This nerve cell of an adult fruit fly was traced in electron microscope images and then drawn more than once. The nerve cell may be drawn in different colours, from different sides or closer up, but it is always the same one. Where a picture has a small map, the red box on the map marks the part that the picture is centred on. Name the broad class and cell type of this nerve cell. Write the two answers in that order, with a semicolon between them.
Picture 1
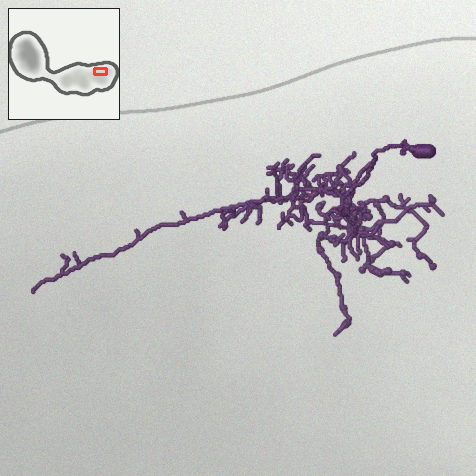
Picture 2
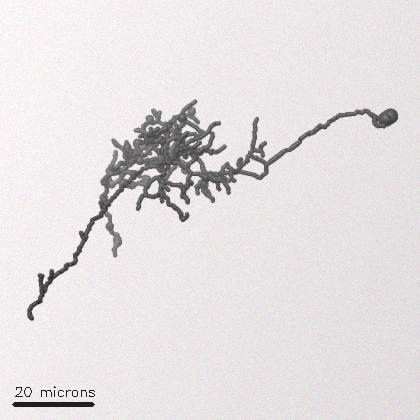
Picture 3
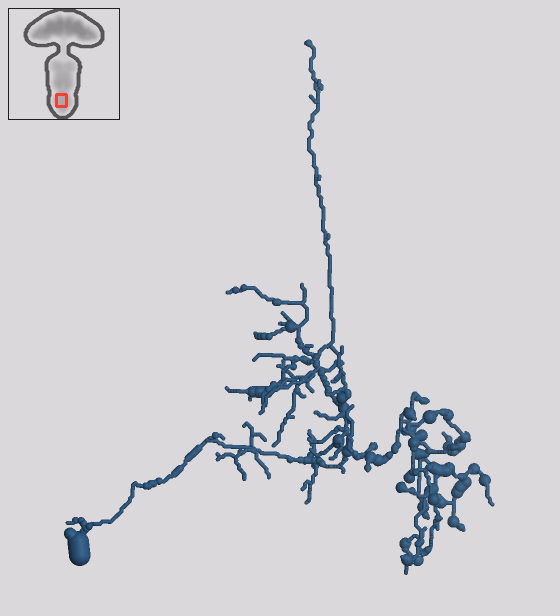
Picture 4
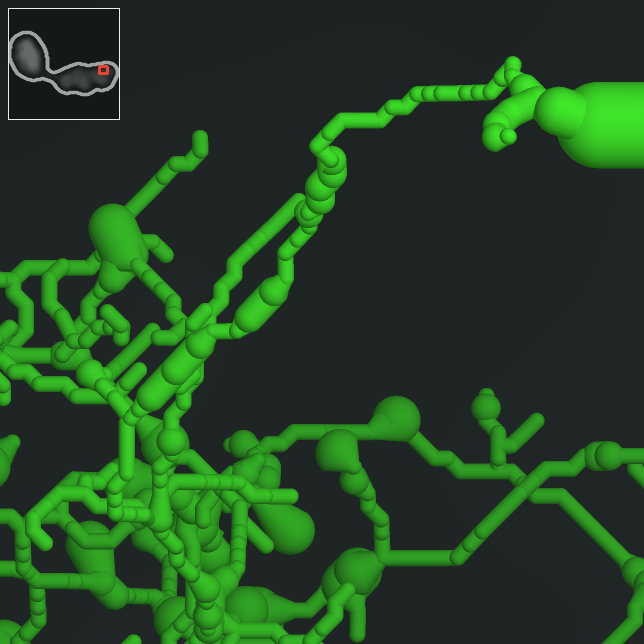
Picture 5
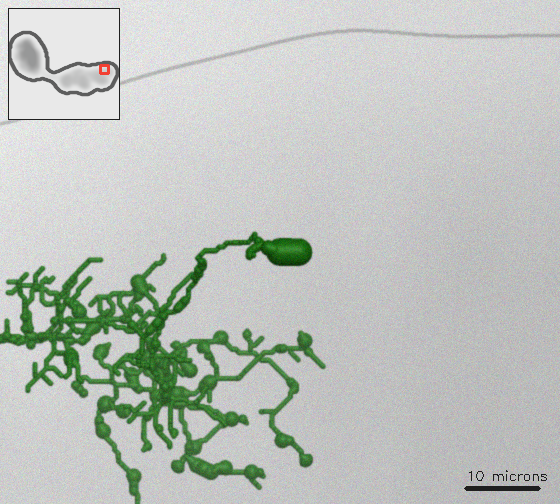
nerve-cord intrinsic neuron; INXXX443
